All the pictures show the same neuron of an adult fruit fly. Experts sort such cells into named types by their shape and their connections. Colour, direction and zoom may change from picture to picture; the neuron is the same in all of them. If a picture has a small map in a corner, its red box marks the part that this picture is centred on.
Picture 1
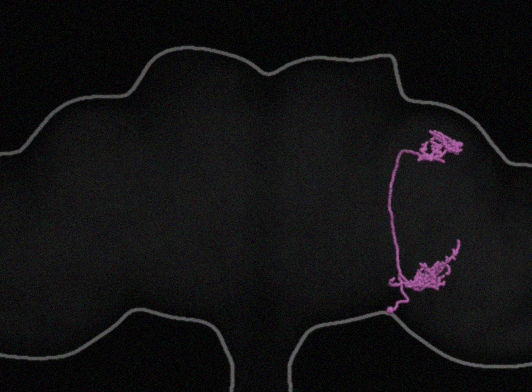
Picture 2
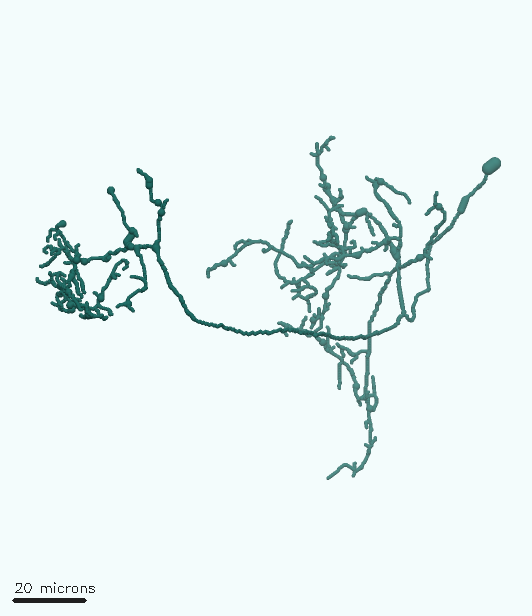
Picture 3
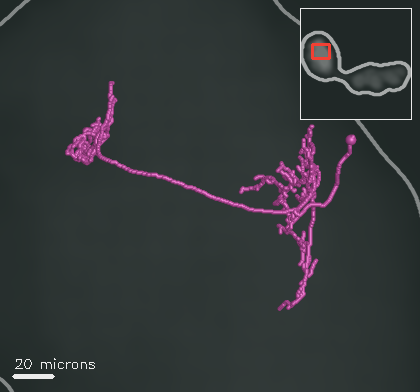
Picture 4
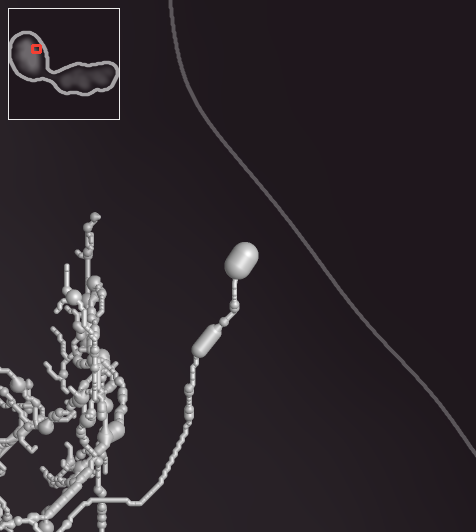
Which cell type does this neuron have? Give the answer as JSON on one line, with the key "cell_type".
{"cell_type": "AOTU055"}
